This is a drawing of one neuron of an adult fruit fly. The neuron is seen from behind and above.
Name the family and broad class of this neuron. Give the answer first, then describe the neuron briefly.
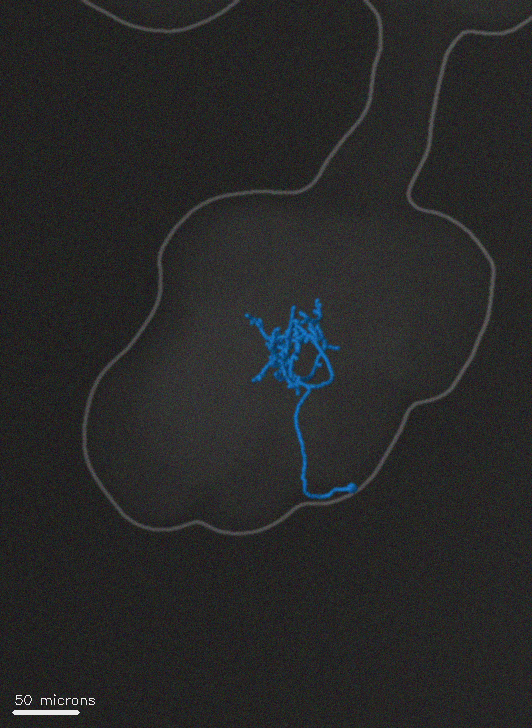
The family is hemilineage 21A. Its broad class is nerve-cord intrinsic neuron. From top to bottom in the picture it spans about 160 microns. As drawn here it is taller than it is wide.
